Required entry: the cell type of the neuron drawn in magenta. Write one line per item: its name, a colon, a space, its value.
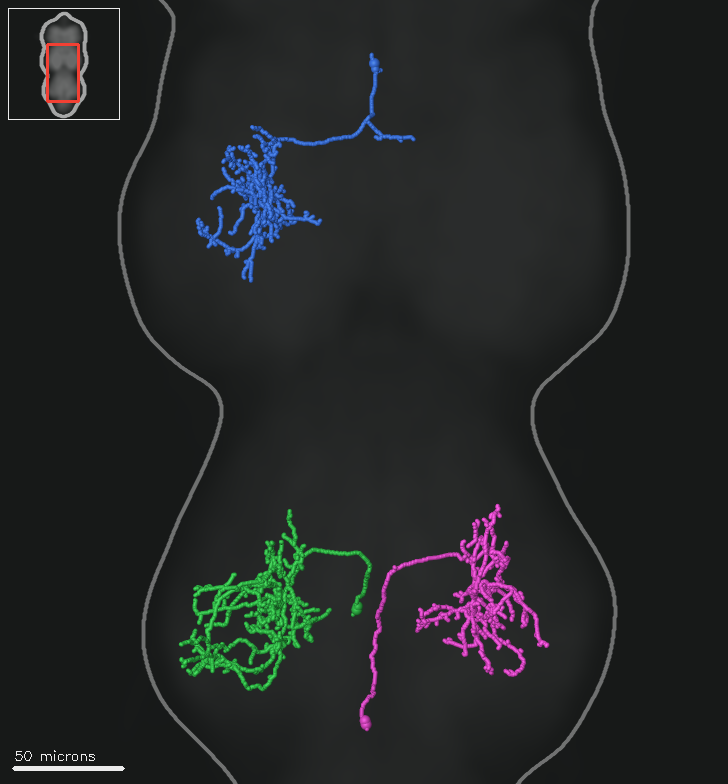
cell type: IN14A074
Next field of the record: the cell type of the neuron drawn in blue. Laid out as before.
cell type: IN14A105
